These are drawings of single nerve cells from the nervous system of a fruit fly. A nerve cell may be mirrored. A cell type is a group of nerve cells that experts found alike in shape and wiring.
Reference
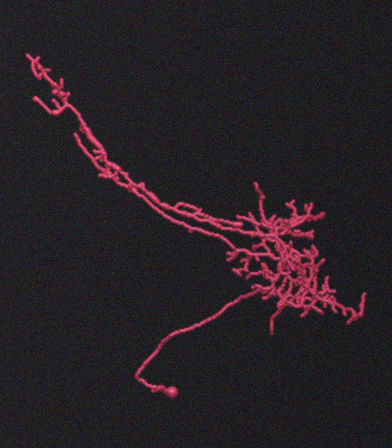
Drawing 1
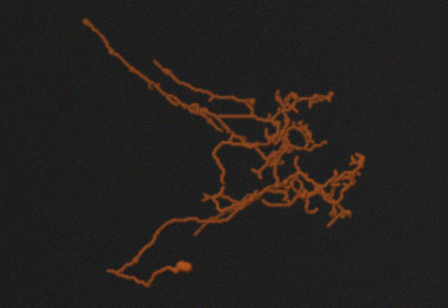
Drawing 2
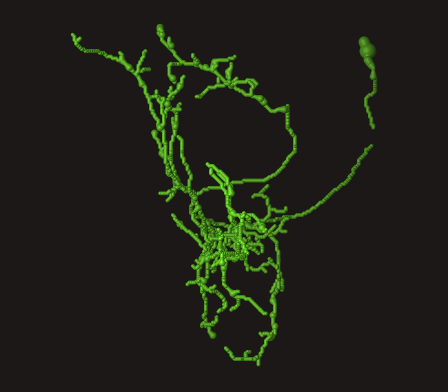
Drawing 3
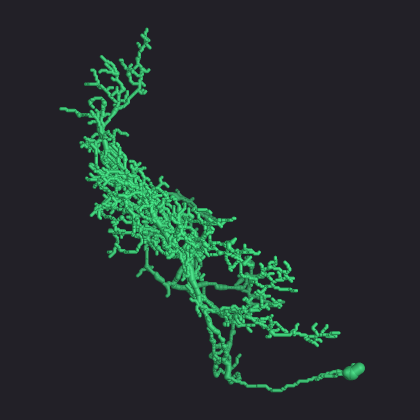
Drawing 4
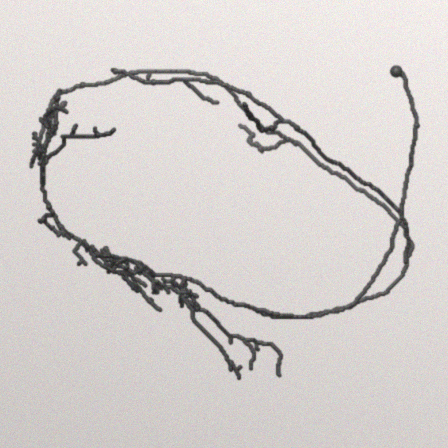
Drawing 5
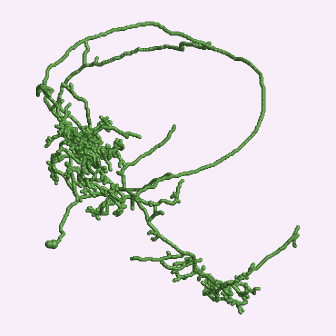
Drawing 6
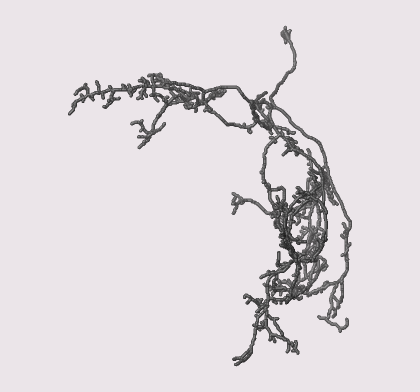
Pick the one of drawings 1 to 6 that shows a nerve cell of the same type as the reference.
Drawing 1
